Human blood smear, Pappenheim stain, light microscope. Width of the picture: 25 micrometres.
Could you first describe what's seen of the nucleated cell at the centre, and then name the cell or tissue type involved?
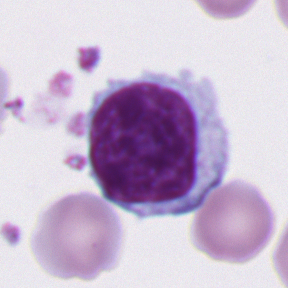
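A ragged border with fine irregular projections surrounds this cell. The nucleus, round in outline, sits toward the left, leaving a wider band of cytoplasm on the right. Its chromatin is dense and dark purple rather than fine and open. The cytoplasm is pale grey-blue. This cell is a typical lymphocyte.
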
